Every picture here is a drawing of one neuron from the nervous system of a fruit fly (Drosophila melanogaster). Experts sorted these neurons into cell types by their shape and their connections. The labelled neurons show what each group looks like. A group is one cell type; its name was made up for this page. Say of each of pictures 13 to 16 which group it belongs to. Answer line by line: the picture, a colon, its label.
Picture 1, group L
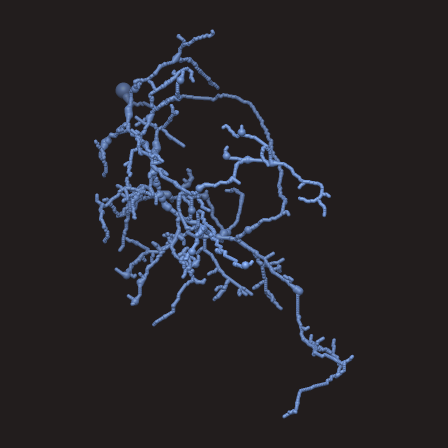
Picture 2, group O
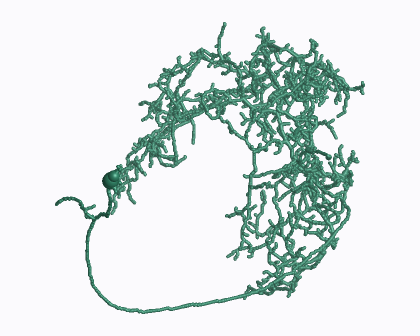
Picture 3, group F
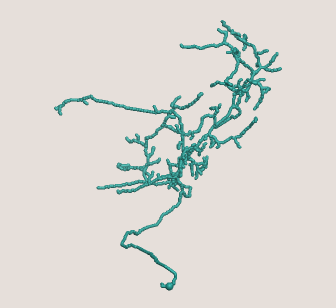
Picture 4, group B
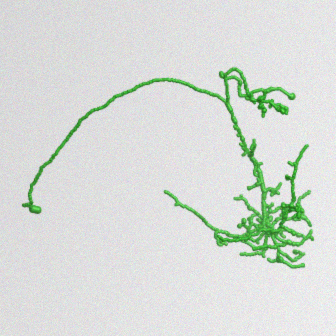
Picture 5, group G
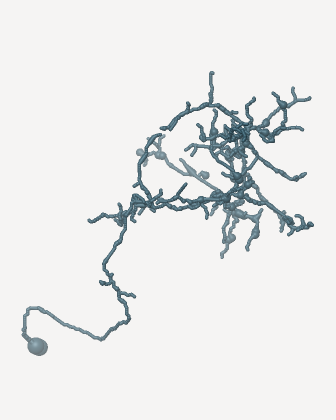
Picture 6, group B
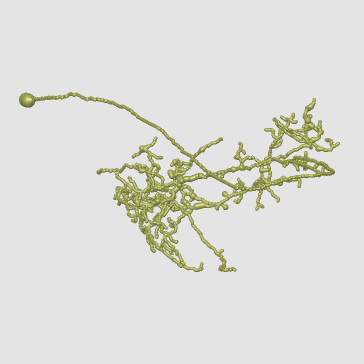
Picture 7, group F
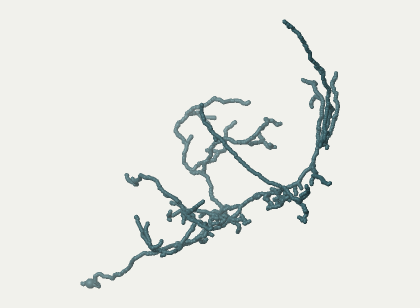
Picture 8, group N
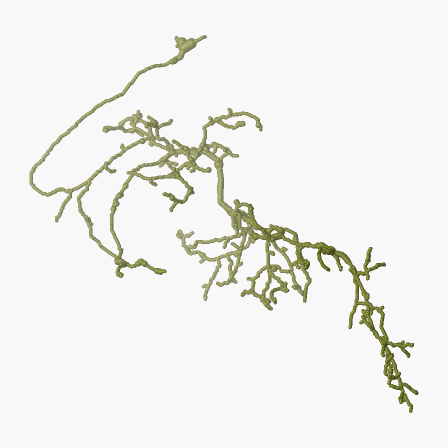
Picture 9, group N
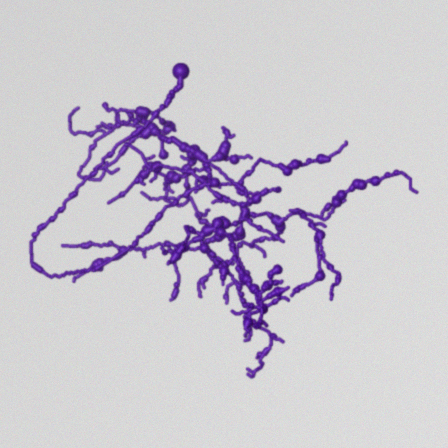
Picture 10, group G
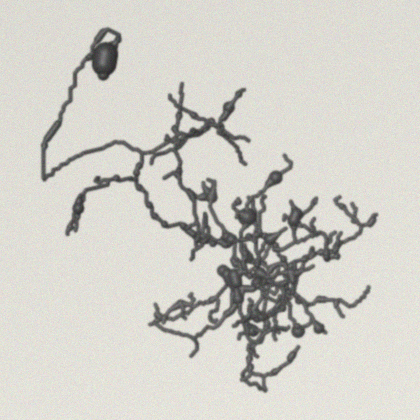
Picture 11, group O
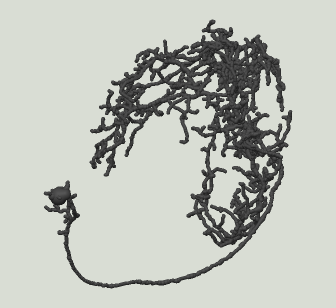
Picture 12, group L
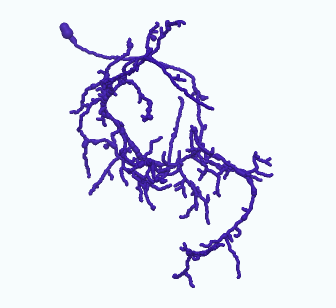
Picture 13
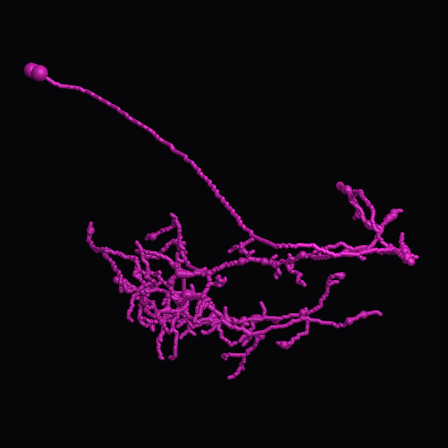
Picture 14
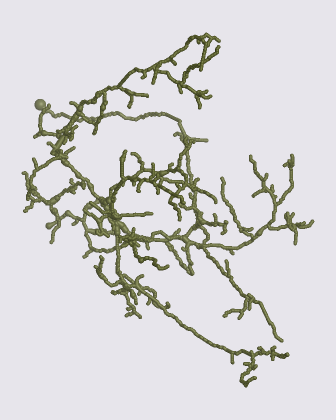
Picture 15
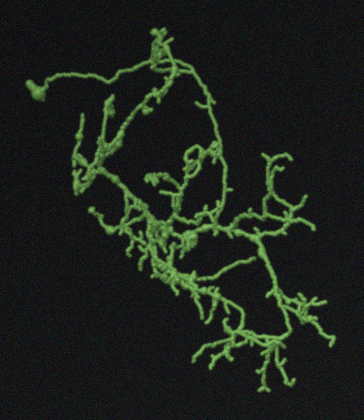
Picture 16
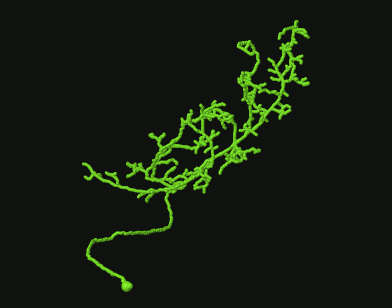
13: group B
14: group L
15: group L
16: group F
